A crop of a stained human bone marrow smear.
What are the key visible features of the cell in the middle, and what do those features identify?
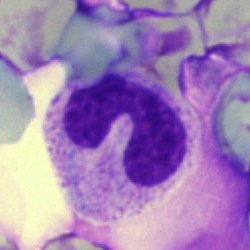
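The outline, as far as I can tell, is roughly round. The nucleus is deeply indented, bent into a curved horseshoe, and its notch opens toward the lower left. Its chromatin looks dense and dark purple. I'd call this a band neutrophil.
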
